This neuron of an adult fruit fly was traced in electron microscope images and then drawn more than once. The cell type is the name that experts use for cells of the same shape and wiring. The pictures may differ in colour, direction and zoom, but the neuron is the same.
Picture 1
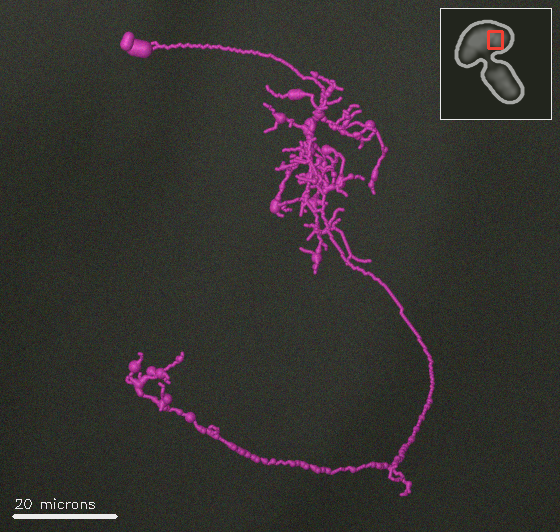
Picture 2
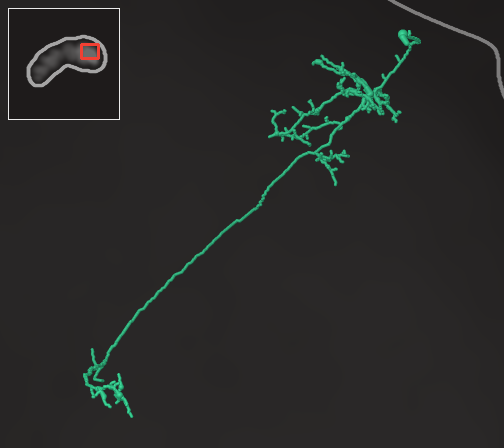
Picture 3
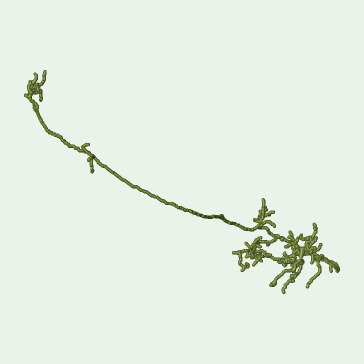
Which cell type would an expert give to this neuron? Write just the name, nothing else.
TmY10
